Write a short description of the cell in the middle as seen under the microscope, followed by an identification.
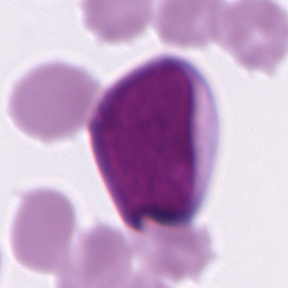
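Note the cytoplasm, which is pale and only faintly bluish, with no visible granules. A small notch marks the lower edge of the nucleus. The cell outline is smooth and carries no surface projections. The name of this cell is myeloblast.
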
